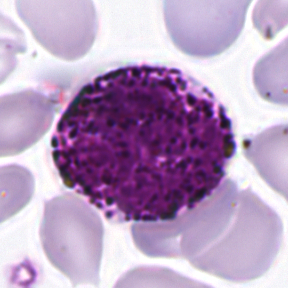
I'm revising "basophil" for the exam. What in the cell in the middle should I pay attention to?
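Start with the granules: coarse and dark purple-black, they pack the whole cell and reach right out to its edge all around.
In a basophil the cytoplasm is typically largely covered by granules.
That part of the picture goes with the name. The granules also lie over the nucleus, so its outline cannot be made out clearly. No vacuoles are visible in the cell.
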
